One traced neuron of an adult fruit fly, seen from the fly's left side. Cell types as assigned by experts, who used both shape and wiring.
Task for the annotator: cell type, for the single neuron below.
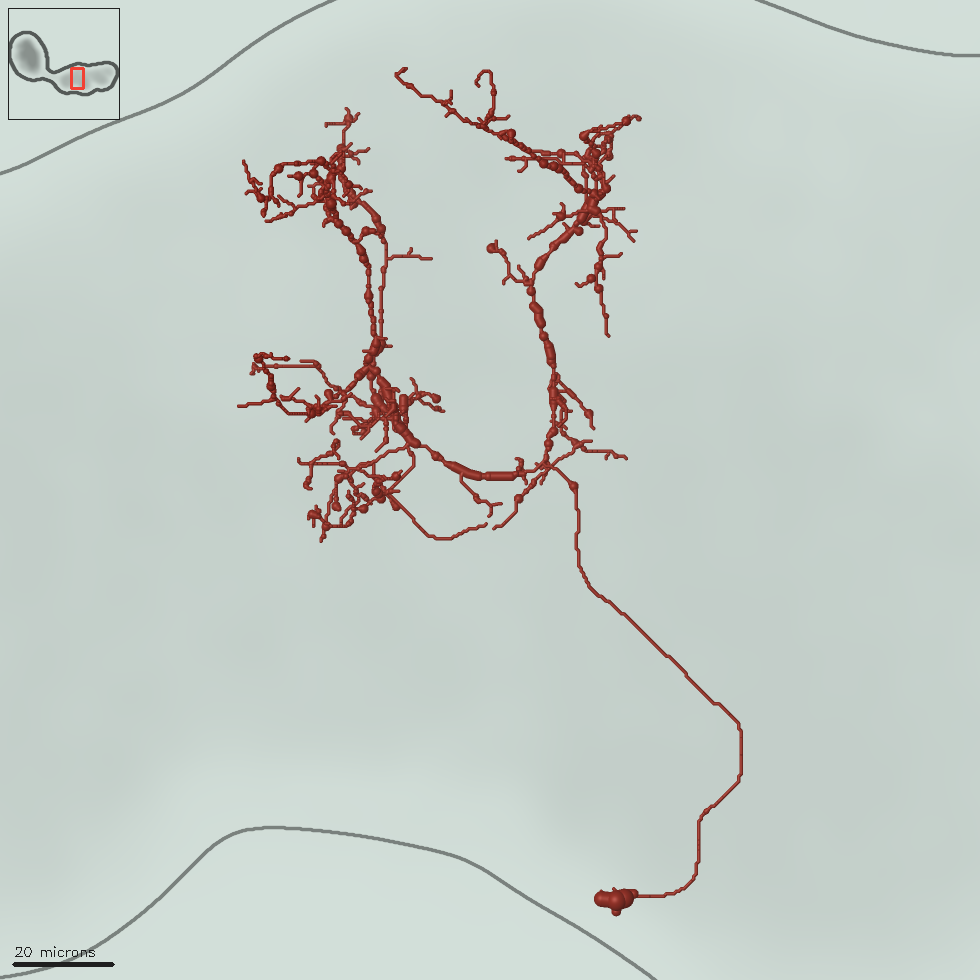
IN00A044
